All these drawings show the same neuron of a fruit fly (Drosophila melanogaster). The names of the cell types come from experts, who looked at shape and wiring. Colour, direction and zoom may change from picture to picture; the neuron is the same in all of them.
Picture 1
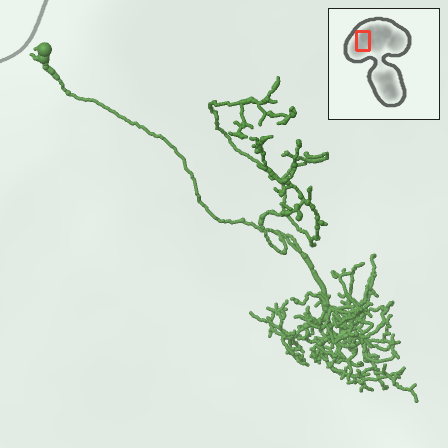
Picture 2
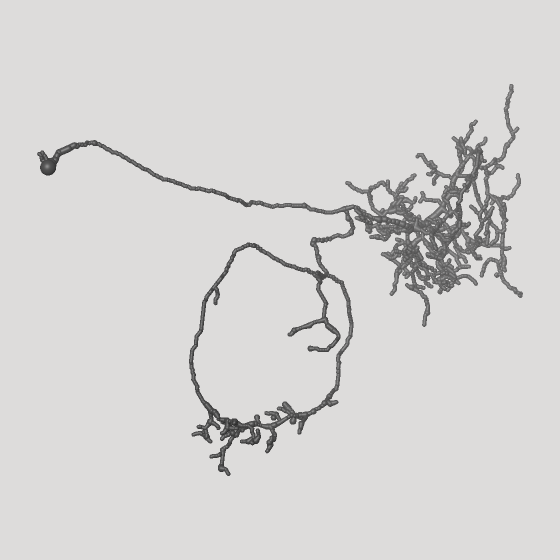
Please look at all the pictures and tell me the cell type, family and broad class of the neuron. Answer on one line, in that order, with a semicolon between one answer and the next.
WED045; hemilineage VLPl&d1_lateral; central-brain intrinsic neuron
